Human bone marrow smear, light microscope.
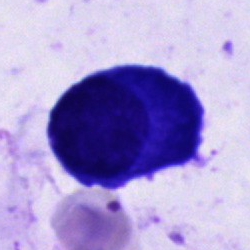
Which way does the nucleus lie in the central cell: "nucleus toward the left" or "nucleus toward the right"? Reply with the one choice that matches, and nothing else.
Nucleus toward the left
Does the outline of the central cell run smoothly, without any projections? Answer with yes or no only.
No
